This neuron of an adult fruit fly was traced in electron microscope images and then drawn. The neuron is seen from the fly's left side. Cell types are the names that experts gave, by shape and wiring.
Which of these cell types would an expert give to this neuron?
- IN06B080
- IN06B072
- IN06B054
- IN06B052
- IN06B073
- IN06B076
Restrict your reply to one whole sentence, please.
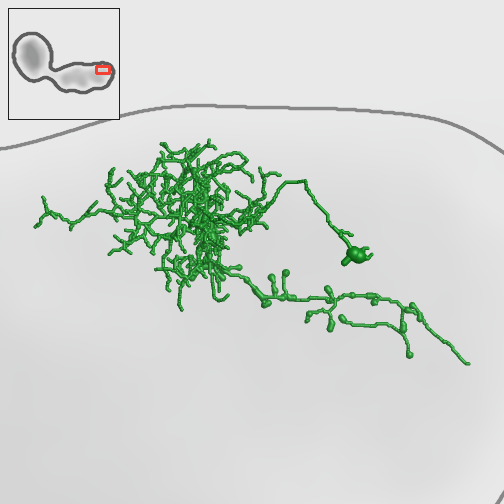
This neuron falls under the cell type IN06B073.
